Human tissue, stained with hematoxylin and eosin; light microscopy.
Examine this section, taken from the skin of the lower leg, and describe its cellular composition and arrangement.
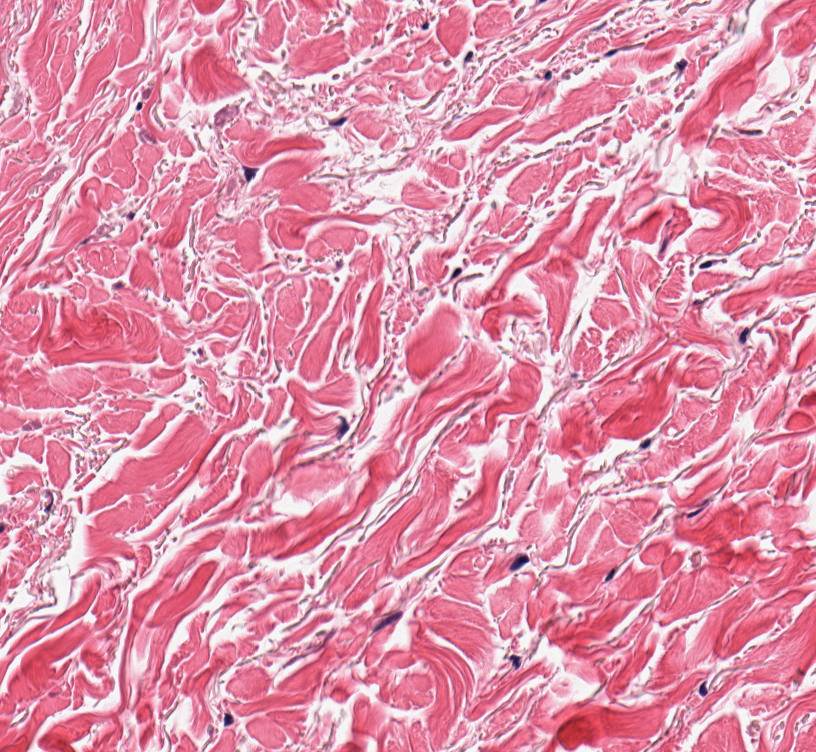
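Thick collagen bundles, woven together irregularly, occupy the entire field. Bundles stain strongly pink with eosin. Some are cut across, forming rounded or angular pink islands among longitudinally cut bundles. Nuclei sparse: small, dark, elongated fibroblast nuclei between the bundles.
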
